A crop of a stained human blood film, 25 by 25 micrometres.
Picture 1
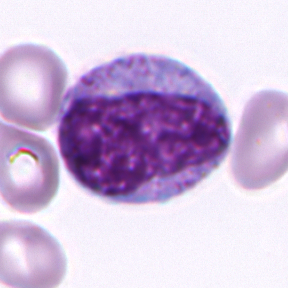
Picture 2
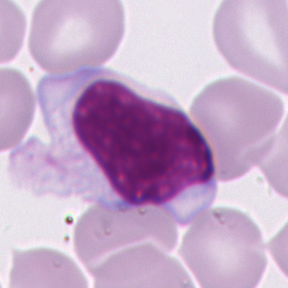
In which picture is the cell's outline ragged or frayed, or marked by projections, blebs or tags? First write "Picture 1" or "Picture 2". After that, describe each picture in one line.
Picture 2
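What picture 1 shows: The cell outline is smooth and oval, wider than it is tall.
What picture 2 shows: The cell outline is irregular, with a ragged, frilly cytoplasmic edge on the left side.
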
